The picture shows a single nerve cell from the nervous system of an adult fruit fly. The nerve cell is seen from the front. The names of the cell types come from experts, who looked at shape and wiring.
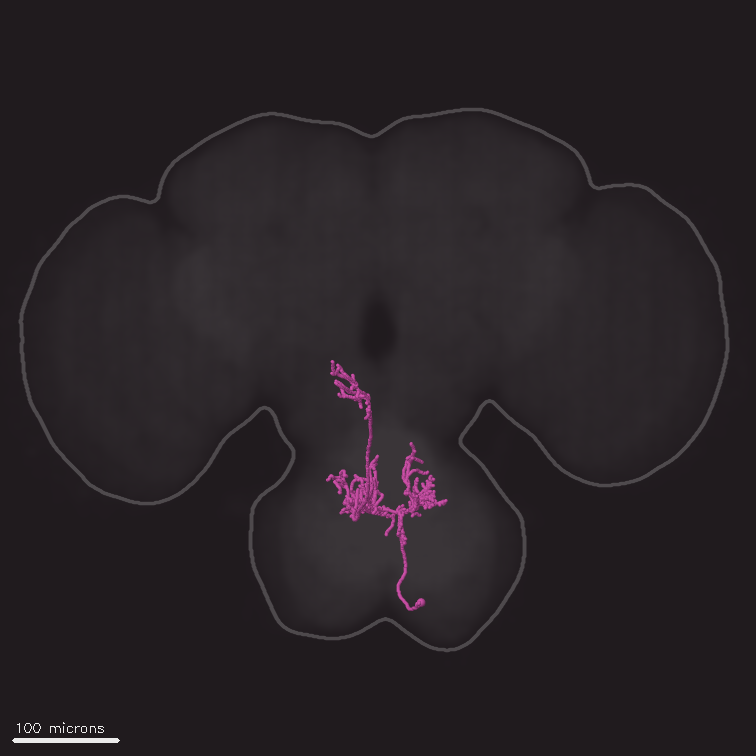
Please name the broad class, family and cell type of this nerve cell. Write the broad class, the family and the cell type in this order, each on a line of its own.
ascending neuron
hemilineage 06B
AN06B051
